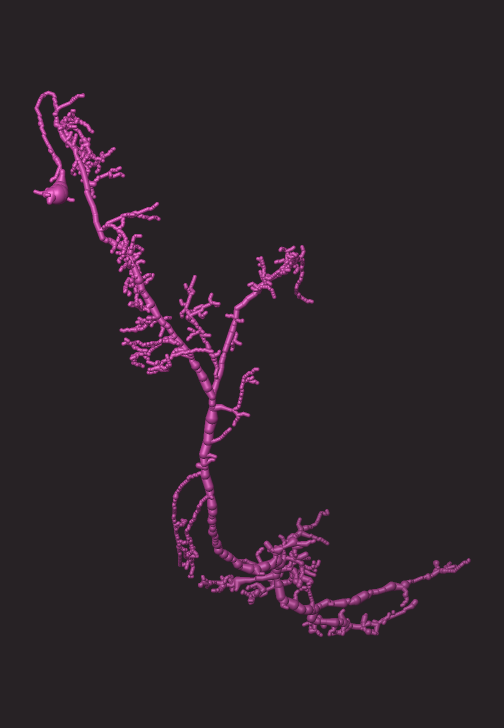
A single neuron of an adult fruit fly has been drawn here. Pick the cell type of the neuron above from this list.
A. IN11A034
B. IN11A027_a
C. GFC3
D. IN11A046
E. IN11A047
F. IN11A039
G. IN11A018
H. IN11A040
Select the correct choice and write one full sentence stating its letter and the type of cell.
Being of cell type IN11A046, the neuron matches option D.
